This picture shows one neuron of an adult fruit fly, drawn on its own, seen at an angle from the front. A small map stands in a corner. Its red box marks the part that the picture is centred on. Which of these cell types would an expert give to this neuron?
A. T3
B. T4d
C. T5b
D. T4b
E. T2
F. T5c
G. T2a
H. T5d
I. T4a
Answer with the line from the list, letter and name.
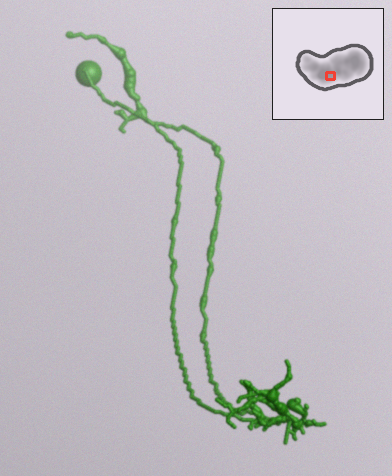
B. T4d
